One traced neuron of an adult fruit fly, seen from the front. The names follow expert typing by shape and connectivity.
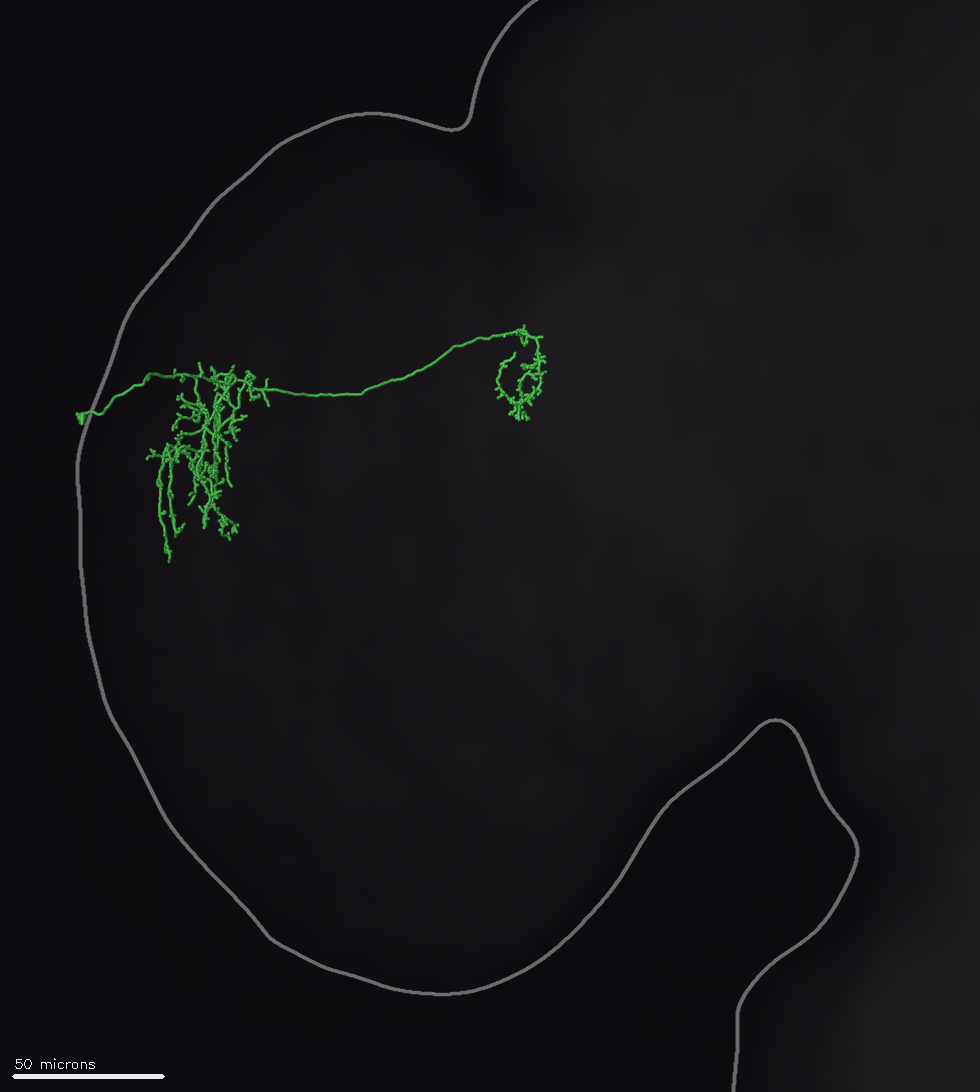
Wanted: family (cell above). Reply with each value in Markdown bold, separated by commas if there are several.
**Tm**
